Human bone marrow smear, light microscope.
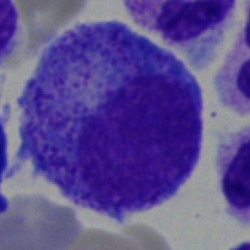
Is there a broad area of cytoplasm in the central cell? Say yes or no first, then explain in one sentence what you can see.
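Yes. The cytoplasm forms a broad crescent on the upper left of the cell.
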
